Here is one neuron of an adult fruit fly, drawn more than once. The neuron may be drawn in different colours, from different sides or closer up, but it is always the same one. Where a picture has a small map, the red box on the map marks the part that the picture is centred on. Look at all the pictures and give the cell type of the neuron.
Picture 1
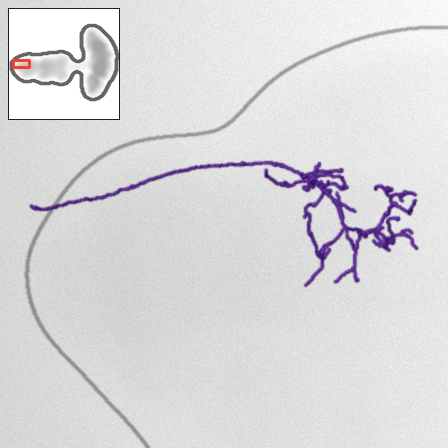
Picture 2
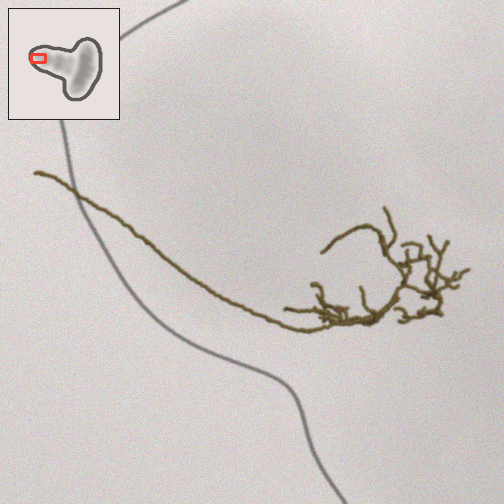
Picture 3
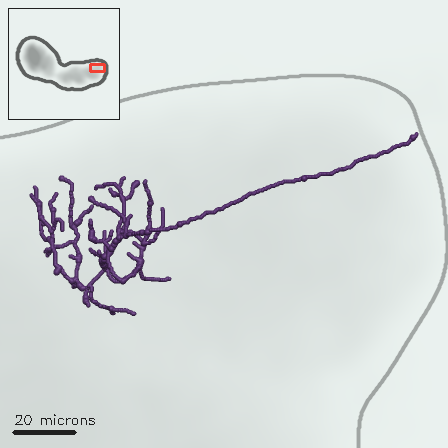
SNxx21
